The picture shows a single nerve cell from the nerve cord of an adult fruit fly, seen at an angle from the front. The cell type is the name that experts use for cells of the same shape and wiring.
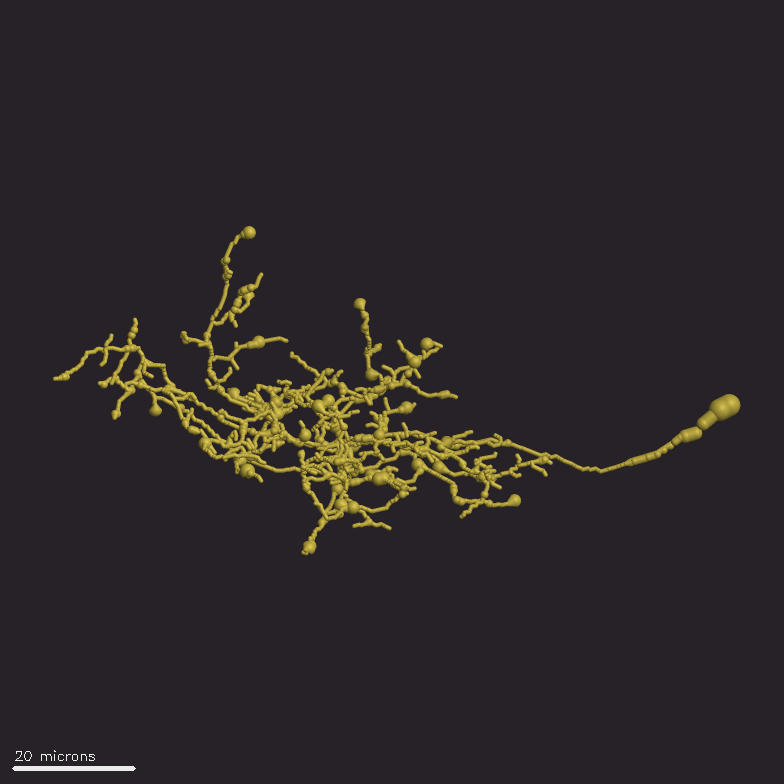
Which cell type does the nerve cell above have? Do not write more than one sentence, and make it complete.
The cell type for the nerve cell is IN01B078.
